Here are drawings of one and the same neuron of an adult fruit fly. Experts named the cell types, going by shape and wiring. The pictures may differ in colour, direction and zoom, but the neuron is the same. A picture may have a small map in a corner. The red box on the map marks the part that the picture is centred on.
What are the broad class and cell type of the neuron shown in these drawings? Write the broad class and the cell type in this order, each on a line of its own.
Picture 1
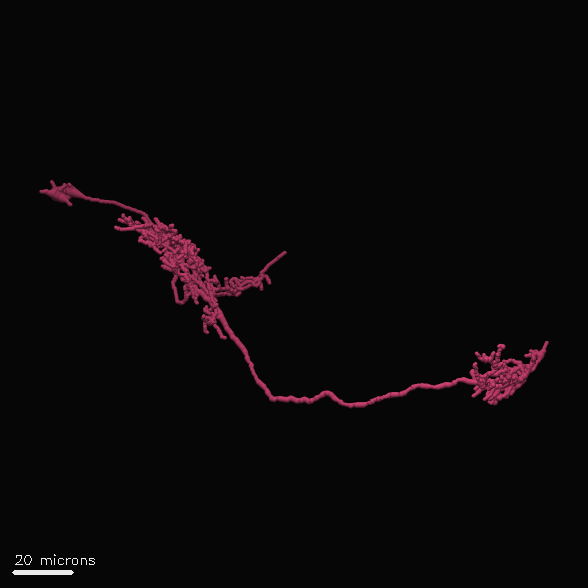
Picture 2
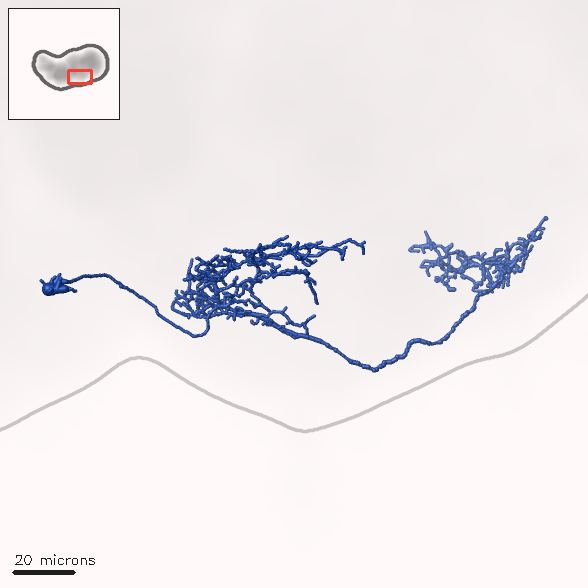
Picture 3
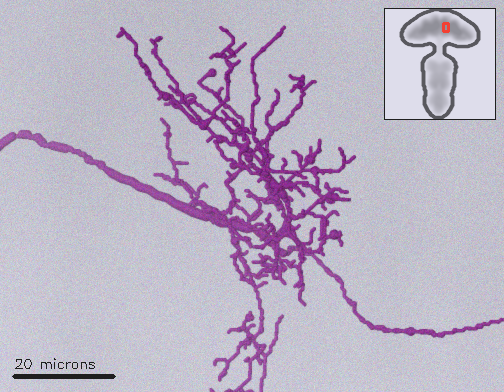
central-brain intrinsic neuron
GNG522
